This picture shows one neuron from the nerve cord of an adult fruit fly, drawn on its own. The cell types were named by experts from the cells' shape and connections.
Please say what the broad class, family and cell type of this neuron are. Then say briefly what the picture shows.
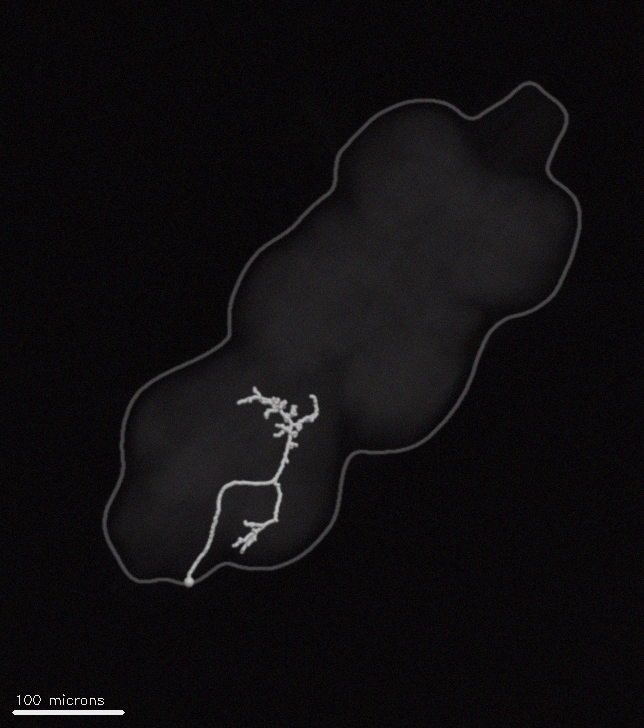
Its broad class is nerve-cord intrinsic neuron. The family is hemilineage 21A. It is of cell type IN21A041. From top to bottom in the picture it spans about 180 microns. As drawn here it is taller than it is wide.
